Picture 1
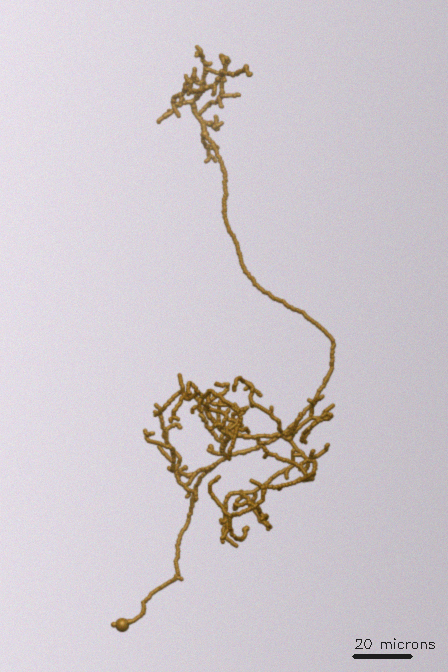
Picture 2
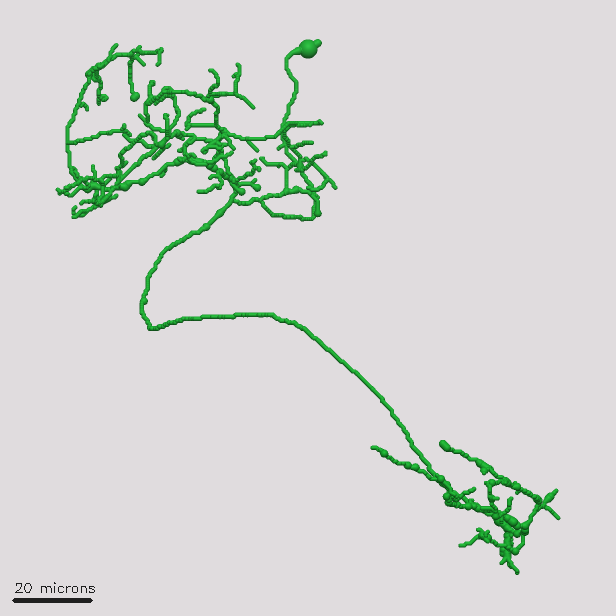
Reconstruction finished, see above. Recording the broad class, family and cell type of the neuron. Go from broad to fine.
central-brain intrinsic neuron; hemilineage ALv1; M_vPNml52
